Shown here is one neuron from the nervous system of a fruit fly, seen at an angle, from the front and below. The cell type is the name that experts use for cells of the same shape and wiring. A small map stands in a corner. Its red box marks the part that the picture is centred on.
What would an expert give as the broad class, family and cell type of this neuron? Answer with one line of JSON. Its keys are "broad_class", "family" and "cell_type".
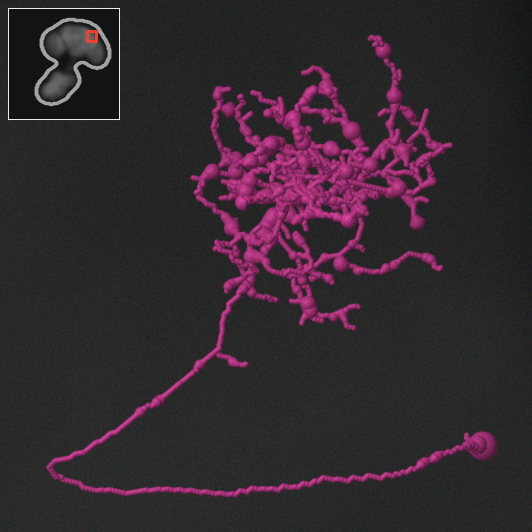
{"broad_class": "central-brain intrinsic neuron", "family": "hemilineage LHp1", "cell_type": "LHPV4a10"}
